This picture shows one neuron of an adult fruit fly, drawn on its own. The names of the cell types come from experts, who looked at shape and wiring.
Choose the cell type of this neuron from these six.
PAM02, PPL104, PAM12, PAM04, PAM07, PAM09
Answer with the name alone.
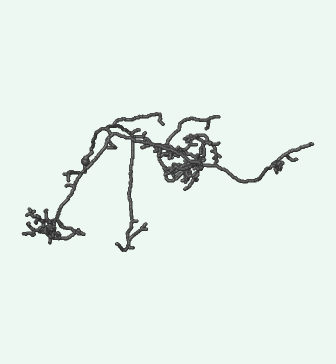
PAM07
